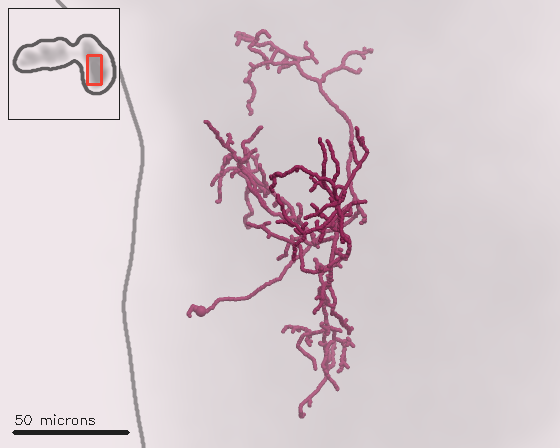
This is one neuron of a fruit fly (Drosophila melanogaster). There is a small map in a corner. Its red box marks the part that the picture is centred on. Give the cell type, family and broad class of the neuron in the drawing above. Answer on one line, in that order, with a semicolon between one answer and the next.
WED124; hemilineage VLPp2; central-brain intrinsic neuron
